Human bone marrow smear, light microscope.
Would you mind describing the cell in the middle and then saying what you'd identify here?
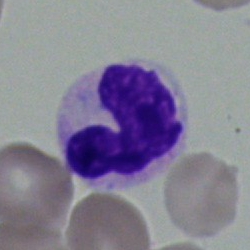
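Round, smooth outline on this one. Its nucleus is deeply indented into a curved C that opens to the left. The cytoplasm is widest on that left side, inside the curve. No vacuoles in there, either. It's a band neutrophil.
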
